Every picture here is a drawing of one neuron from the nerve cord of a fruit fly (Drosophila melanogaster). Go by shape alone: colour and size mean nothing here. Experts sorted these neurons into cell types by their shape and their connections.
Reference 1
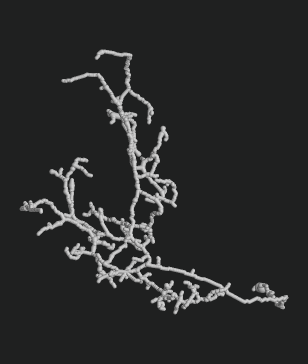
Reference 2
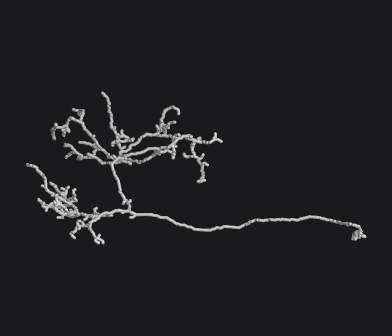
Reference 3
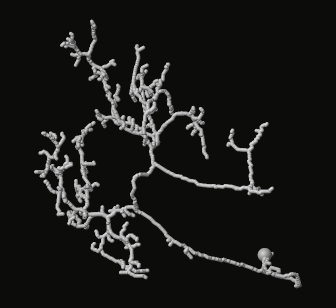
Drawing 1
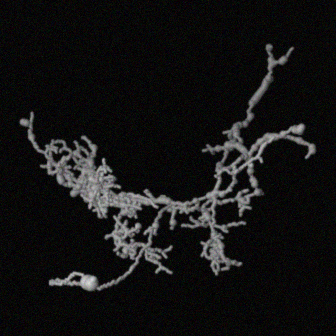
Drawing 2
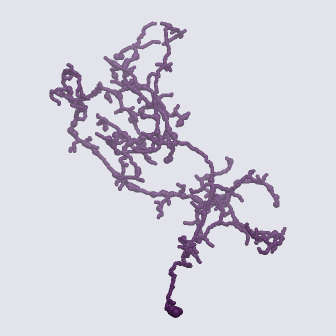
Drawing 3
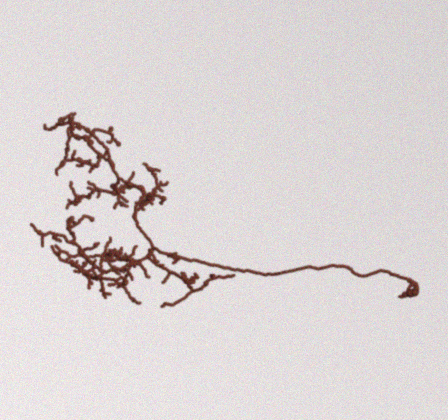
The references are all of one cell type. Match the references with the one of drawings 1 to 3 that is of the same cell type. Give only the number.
3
